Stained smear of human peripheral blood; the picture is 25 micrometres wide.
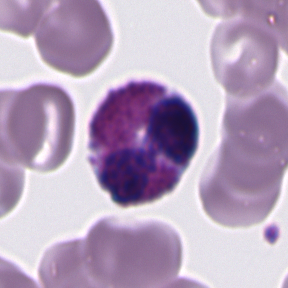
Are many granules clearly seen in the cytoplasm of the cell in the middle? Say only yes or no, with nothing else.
Yes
